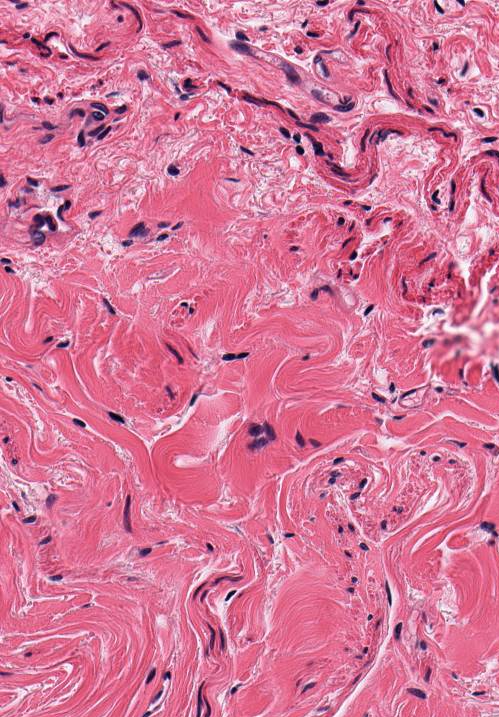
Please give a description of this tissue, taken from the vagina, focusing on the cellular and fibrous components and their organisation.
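Thick pink collagen bundles fill the entire field, running in wavy, swirling and haphazard directions. Sparse, small, dark, spindle-shaped fibroblast nuclei are scattered between them. Narrow pale clefts and wispy looser areas separate the bundles, mostly in the upper half. No epithelium is present anywhere.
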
